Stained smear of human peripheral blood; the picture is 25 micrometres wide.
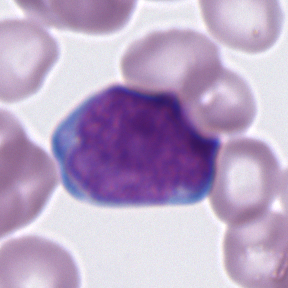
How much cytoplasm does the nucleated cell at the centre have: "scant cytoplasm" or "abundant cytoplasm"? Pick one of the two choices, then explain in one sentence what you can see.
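Scant cytoplasm. The cytoplasm forms a thin rim that is widest on the left side.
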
